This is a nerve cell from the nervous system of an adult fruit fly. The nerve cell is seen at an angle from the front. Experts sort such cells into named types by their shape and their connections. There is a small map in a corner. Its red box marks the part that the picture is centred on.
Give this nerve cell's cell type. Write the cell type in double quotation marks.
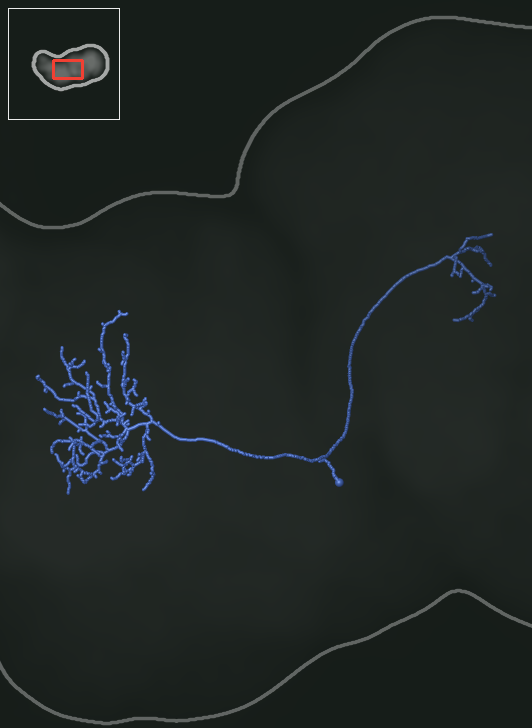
"MeVP8"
